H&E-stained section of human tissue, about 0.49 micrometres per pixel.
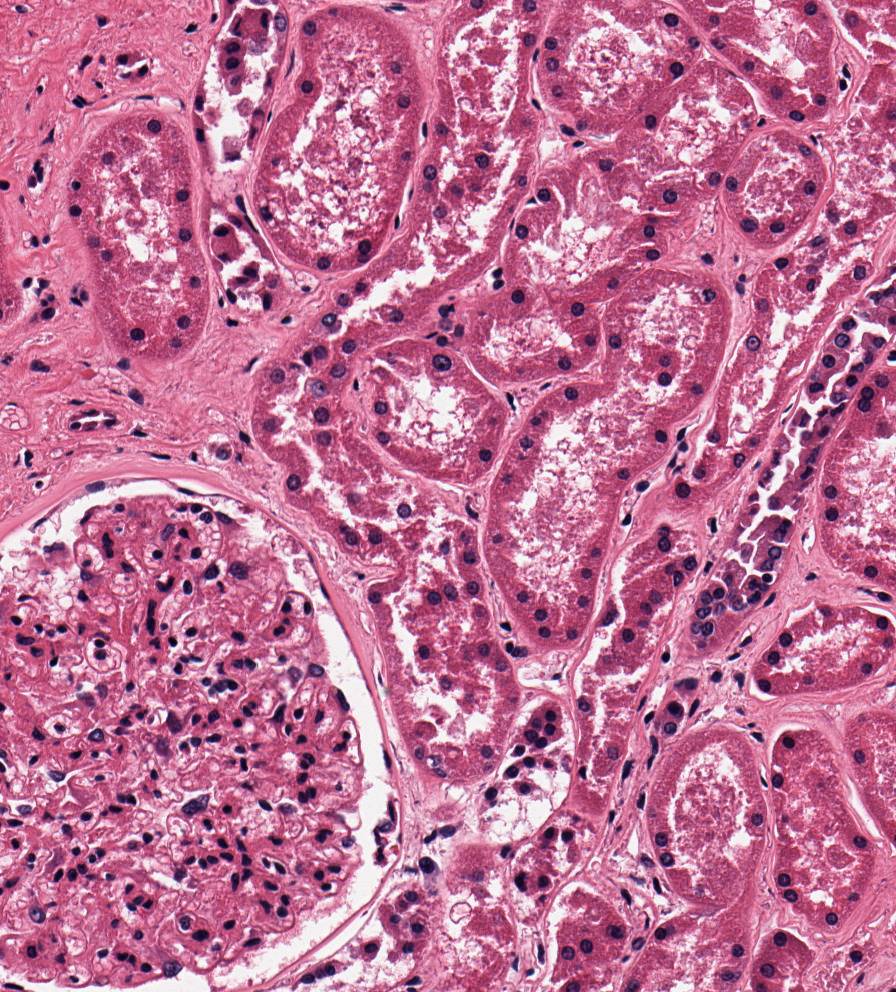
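Renal cortex. Glomerulus: lower left corner. Remainder of field: tubules, cut mostly in round and oval profiles. Most tubule cells: abundant pink granular cytoplasm, round dark nuclei near the base. Interstitium between tubules scant, as thin pink strands.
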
